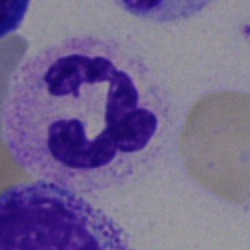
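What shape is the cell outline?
Round and smooth.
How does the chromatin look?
Dark purple and coarsely clumped.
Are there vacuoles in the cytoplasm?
None are seen.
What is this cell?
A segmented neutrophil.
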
